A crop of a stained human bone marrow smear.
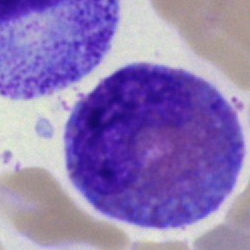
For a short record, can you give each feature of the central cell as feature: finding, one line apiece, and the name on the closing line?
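Edge: round and smooth all the way around
Chromatin: dark purple, coarsely clumped, darkest on the left
Vacuoles: none to be found
Neighbour: a partly cut-off nucleated cell at upper left
Cell: eosinophil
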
